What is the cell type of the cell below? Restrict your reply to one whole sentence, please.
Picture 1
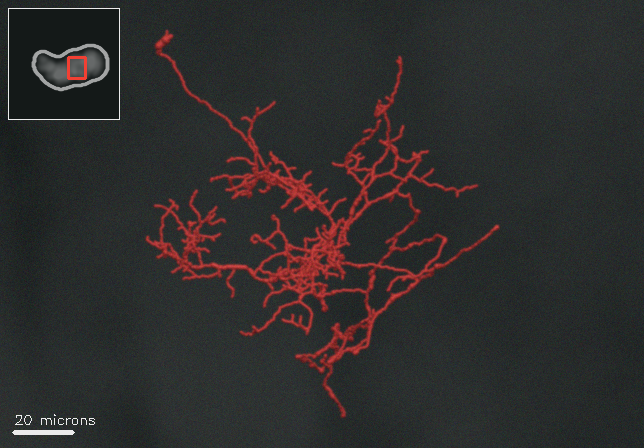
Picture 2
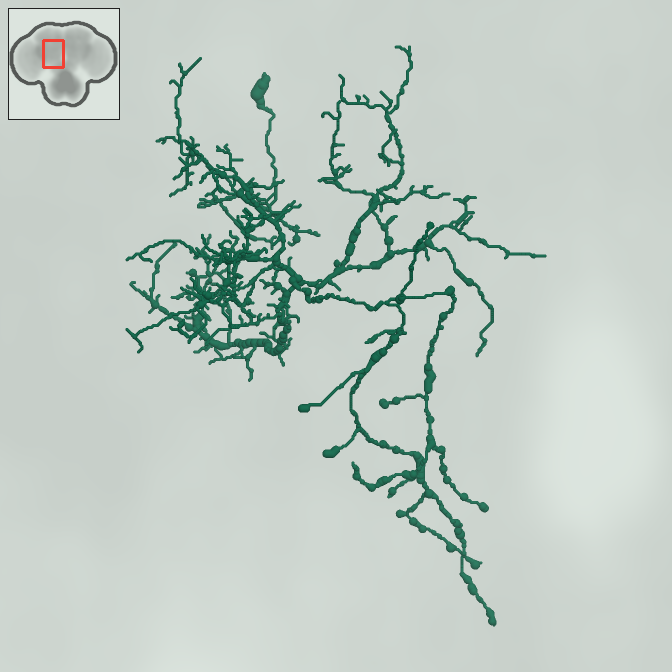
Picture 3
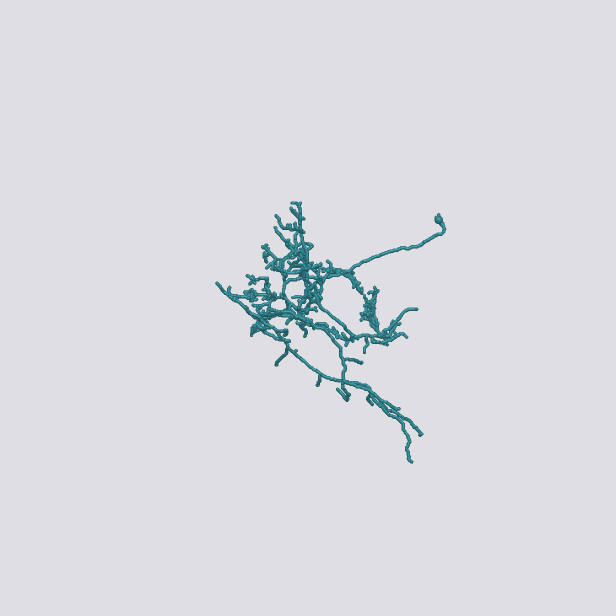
The type assigned to this neuron is PVLP201m_b.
